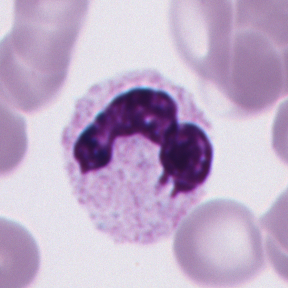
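Segmented neutrophil from peripheral blood. The outline is round with a finely irregular edge. The nucleus forms a curved band arching across the upper half of the cell, its hollow side facing down; a narrowing divides it into a longer left part and a rounder right part. The cytoplasm is abundant and pale pinkish-lilac.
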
